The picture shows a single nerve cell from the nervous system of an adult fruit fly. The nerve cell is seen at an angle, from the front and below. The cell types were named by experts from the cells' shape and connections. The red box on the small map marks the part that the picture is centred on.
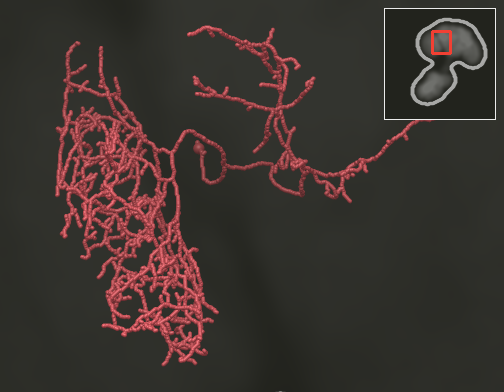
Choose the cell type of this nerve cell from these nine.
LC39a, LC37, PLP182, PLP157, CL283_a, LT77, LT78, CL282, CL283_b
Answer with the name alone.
LT77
